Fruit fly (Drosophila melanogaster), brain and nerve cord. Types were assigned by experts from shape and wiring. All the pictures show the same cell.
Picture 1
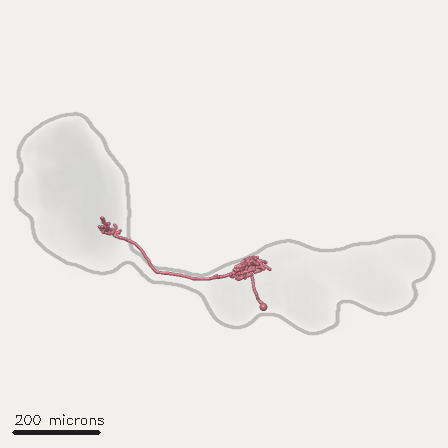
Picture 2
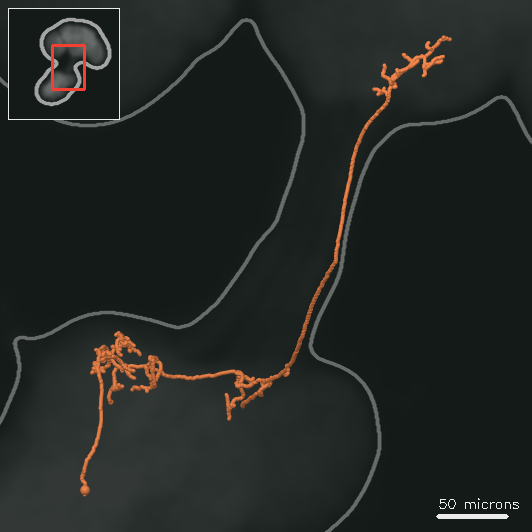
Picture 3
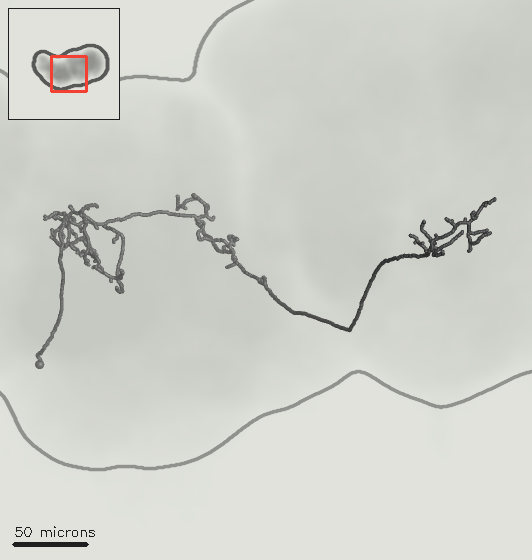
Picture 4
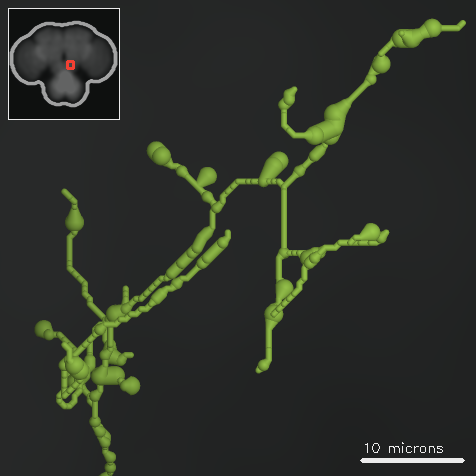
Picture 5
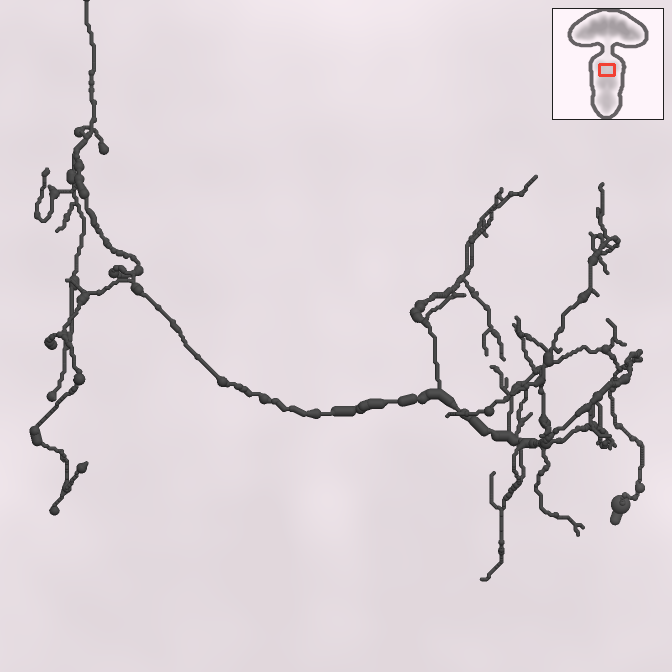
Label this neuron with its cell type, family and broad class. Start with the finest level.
AN06A060; hemilineage 06A; ascending neuron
